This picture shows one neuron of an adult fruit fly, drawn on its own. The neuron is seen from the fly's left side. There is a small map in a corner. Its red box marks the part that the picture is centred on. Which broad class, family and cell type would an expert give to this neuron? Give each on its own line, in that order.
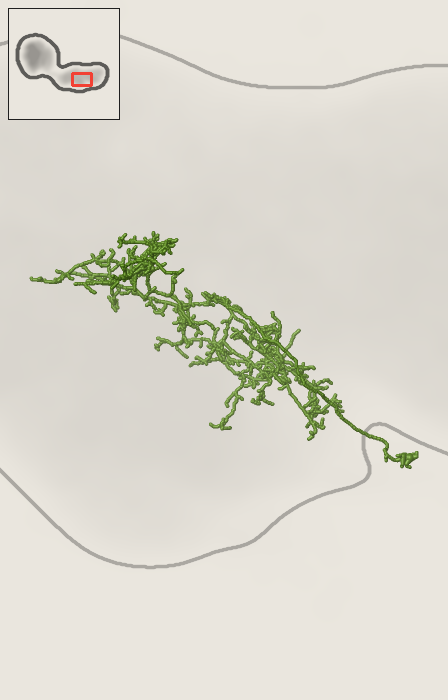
nerve-cord intrinsic neuron
hemilineage 21A
IN21A028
